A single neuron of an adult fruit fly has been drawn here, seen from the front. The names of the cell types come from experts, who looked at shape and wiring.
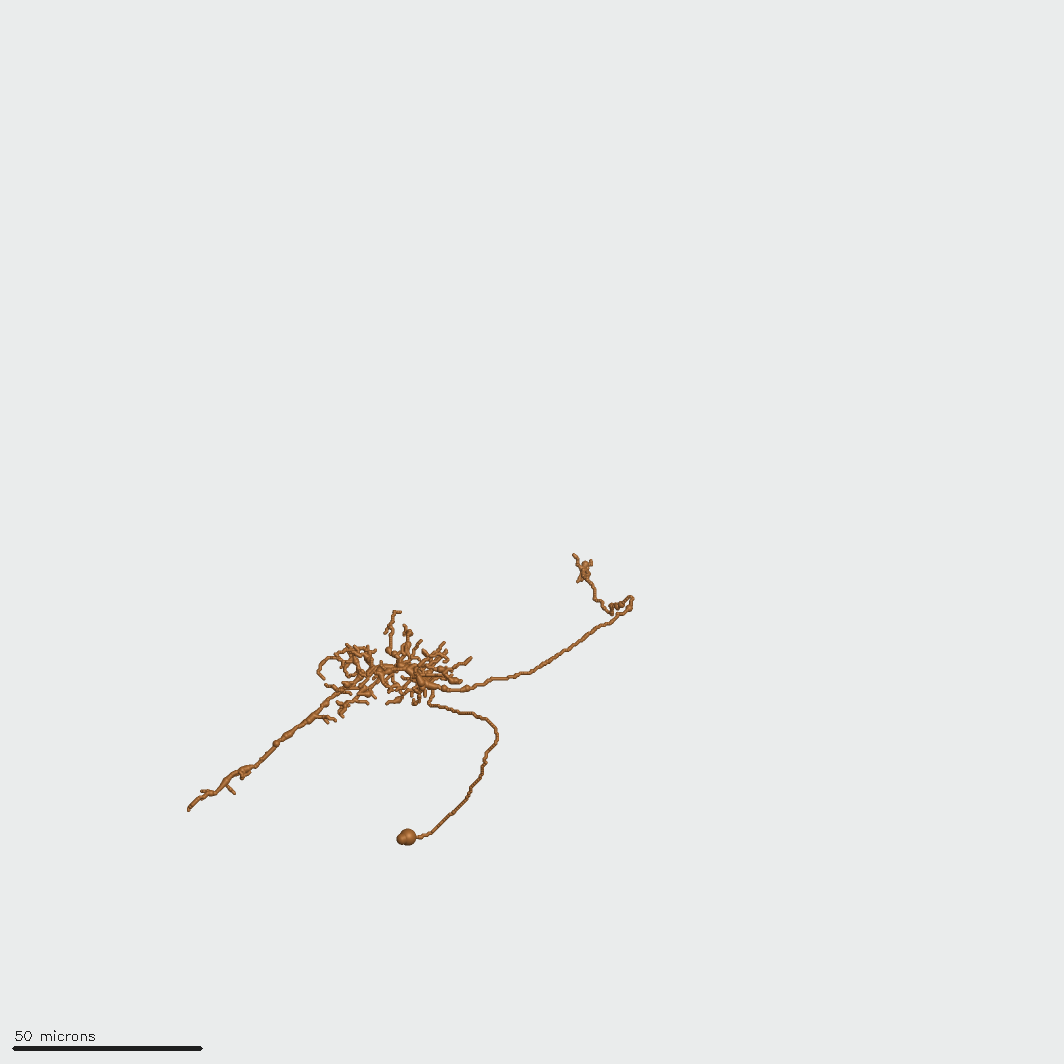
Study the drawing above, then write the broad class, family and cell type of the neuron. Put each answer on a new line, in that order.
nerve-cord intrinsic neuron
hemilineage 10B
IN10B033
